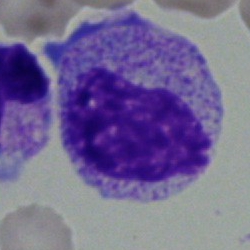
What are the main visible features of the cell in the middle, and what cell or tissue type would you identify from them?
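Low in the cell lies the nucleus, leaving a wider band of cytoplasm above it. The cytoplasm is plentiful and pale lilac-grey, filled with fine purple granules. No vacuoles are seen in it. This cell is a myelocyte.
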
